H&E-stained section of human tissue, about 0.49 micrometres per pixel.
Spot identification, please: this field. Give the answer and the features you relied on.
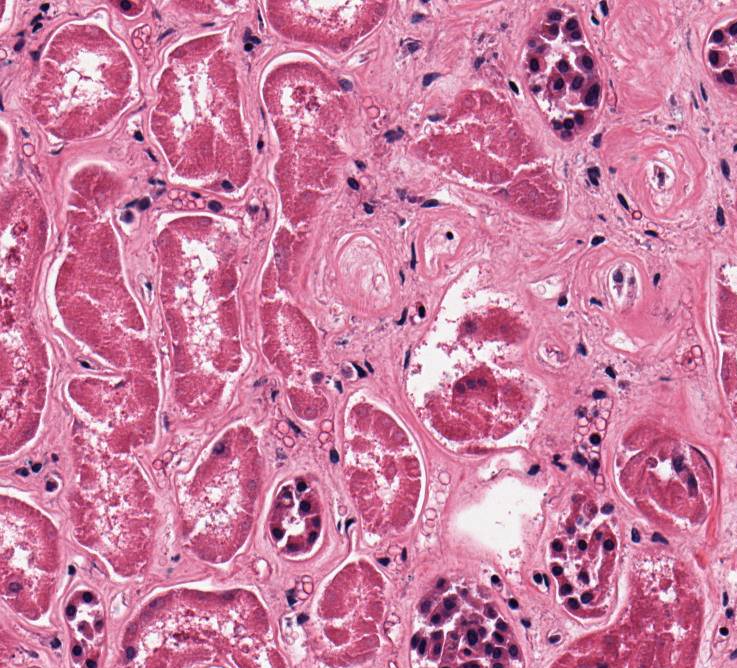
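This is the cortical labyrinth of the kidney. Cross-sectioned tubules crowd the field, separated by narrow strips of stroma and packed most tightly in the left half.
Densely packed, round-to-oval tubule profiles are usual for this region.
Smaller tubules, mainly along the bottom and right edges, are lined by crowded dark round nuclei with less cytoplasm. Lumens are irregular and ragged, holding pale frayed eosinophilic debris. Thick-walled arterioles with narrow lumens lie in the upper right and centre.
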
